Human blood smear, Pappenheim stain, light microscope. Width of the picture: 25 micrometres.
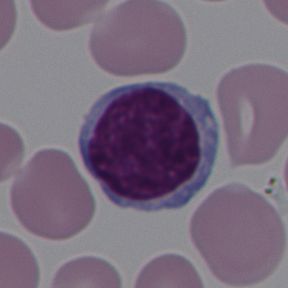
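Typical lymphocyte, the nucleated cell at the centre of a stained human peripheral blood smear under the light microscope. Its cytoplasm forms only a thin rim around the nucleus. The chromatin is coarse and clumped, and no nucleoli can be seen. The cytoplasm shows no vacuoles.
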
